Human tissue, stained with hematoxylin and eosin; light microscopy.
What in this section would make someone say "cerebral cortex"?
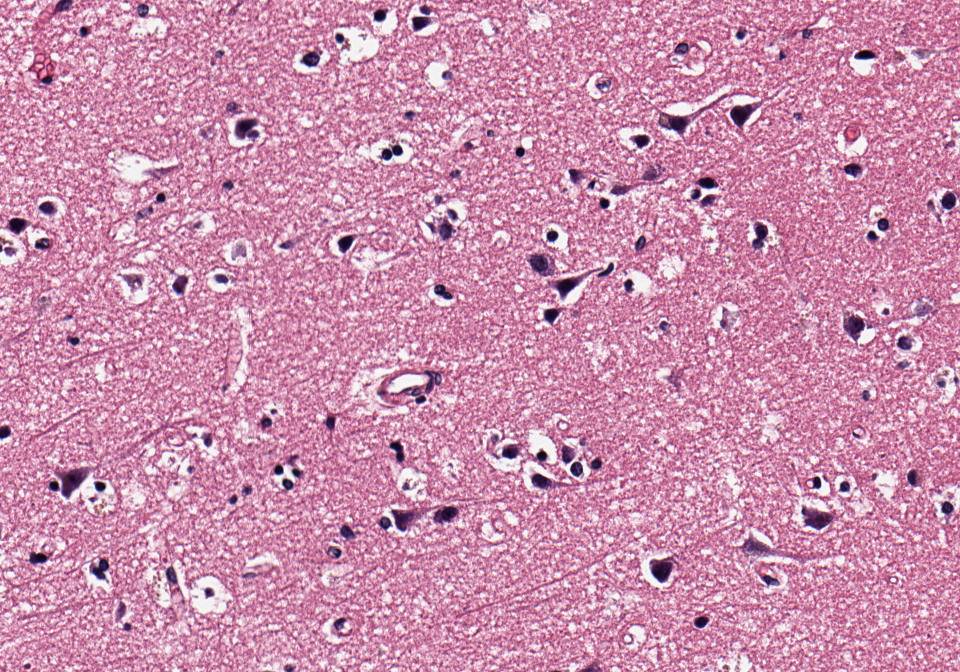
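Checking the field against cerebral cortex, the first item is the background: pink, finely fibrillary neuropil throughout, with cells scattered singly and no glands, epithelium or other organised units. Next, the neurons: many are shrunken and angular, their dark, evenly hyperchromatic staining hiding nuclear detail.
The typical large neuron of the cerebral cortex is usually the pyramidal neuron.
Then the vessel: a single small thin-walled one near the centre, ringed by a clear space. Last, the neuropil itself is studded with many tiny clear round vacuoles, so it looks finely spongy.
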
